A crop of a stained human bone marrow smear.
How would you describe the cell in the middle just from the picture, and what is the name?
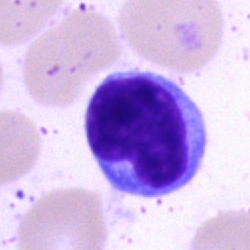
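A smooth, roundly oval outline carries no projections from its surface. The nucleus, notched on its lower edge into a kidney-like shape, sits off-centre toward the upper left. No granules are visible in the cytoplasm. This is a lymphocyte.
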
